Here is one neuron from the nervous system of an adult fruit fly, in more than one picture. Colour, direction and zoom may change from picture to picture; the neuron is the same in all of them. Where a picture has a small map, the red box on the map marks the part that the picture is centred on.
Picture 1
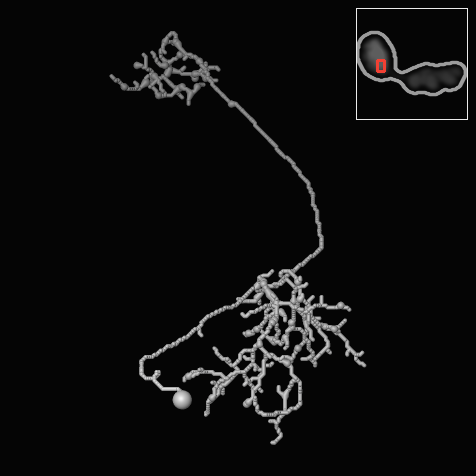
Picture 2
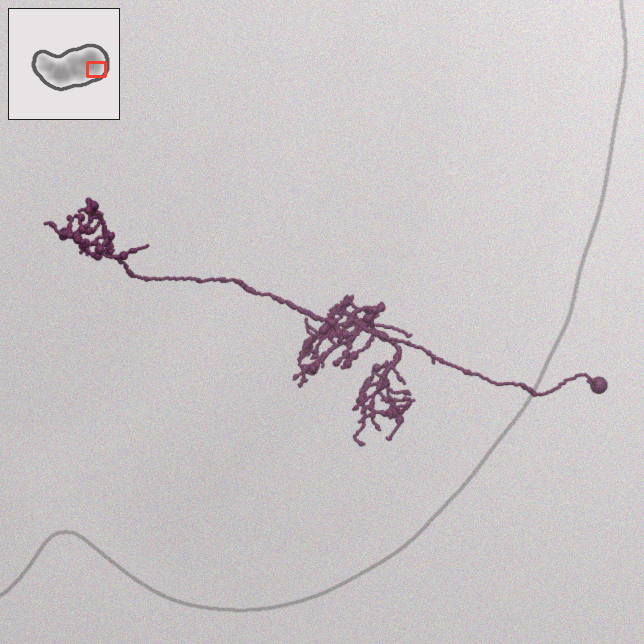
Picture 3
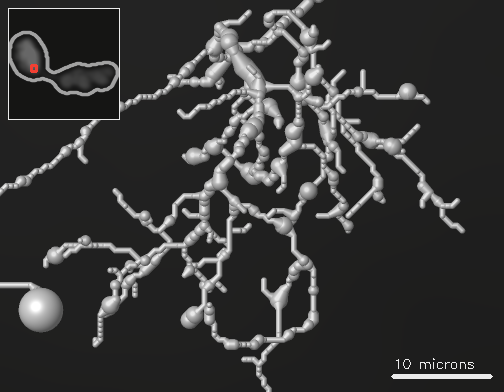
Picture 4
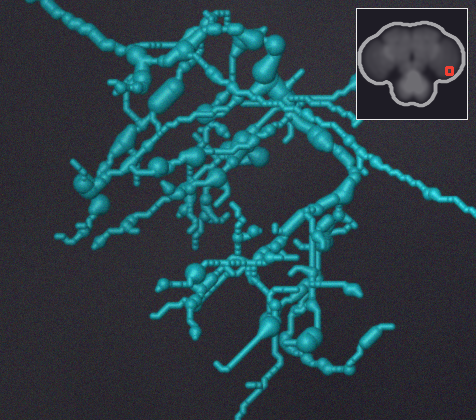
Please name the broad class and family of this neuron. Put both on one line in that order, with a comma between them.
optic-lobe intrinsic neuron, Tm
